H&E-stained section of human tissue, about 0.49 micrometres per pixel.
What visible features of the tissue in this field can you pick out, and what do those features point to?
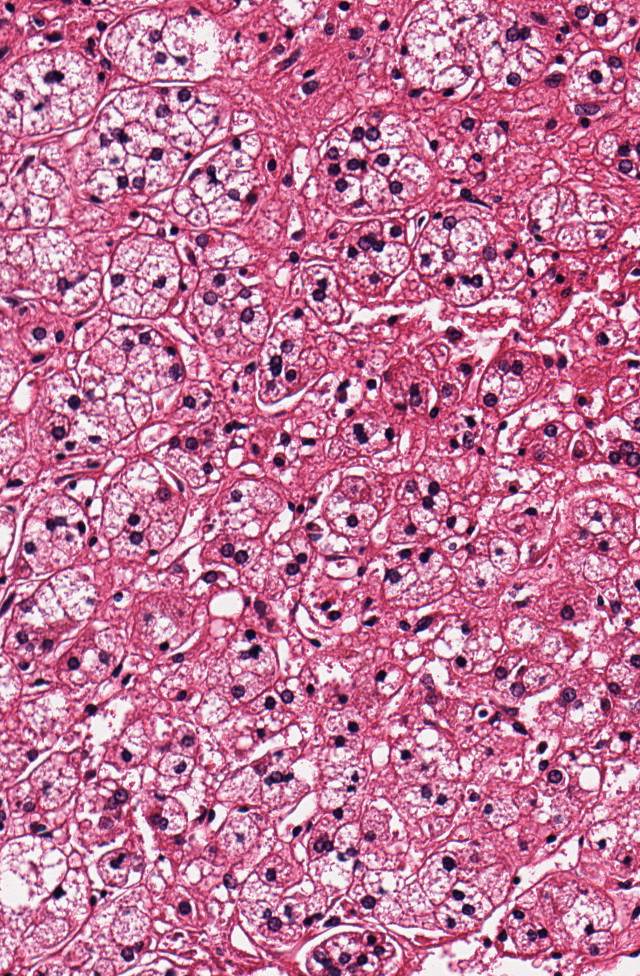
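Most cells have abundant pale cytoplasm packed with fine clear vacuoles, which gives them a bubbly appearance. Within the nests, the outlines of individual cells are distinct. Delicate septa separate the nests and carry thin-walled capillaries lined by flattened endothelial cells. The cell nests contain no glandular lumens. The tissue is adrenal gland.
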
